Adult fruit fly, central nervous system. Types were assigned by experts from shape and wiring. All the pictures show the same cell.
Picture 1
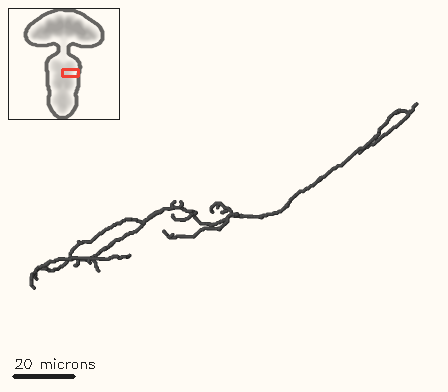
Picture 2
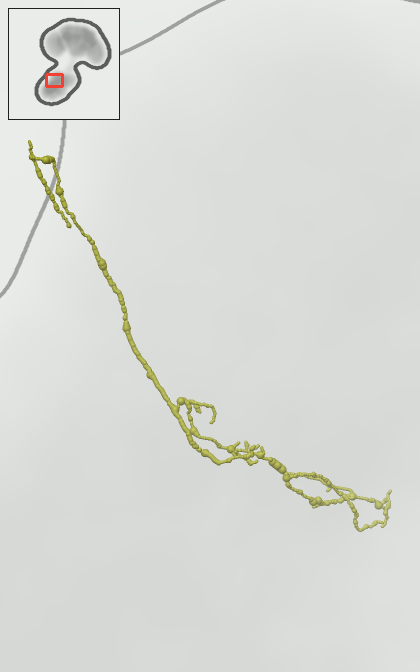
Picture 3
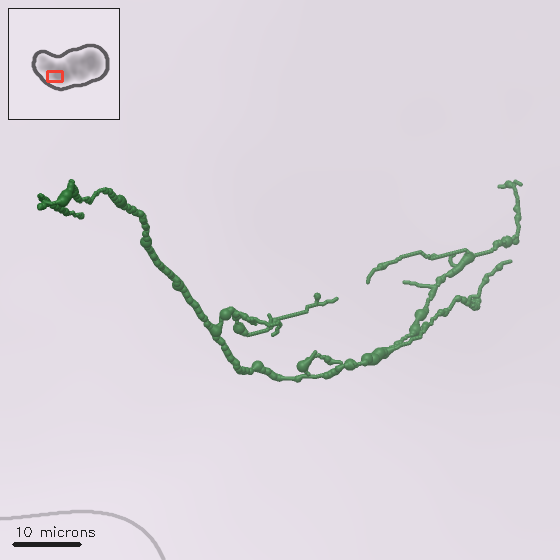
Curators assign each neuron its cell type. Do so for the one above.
WG3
